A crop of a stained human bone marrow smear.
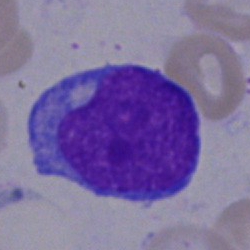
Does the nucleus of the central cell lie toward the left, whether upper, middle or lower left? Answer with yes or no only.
No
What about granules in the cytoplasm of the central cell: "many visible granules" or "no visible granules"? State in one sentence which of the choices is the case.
Within its cytoplasm there is no visible granule.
